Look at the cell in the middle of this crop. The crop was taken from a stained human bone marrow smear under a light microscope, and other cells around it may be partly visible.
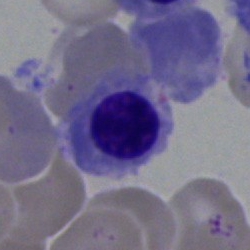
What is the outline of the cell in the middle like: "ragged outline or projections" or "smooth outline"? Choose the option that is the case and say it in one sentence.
Along its outline, the cell is ragged or frayed, or bears projections, blebs or tags.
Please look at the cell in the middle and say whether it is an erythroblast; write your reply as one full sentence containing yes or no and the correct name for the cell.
Yes, the cell in the middle is an erythroblast.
